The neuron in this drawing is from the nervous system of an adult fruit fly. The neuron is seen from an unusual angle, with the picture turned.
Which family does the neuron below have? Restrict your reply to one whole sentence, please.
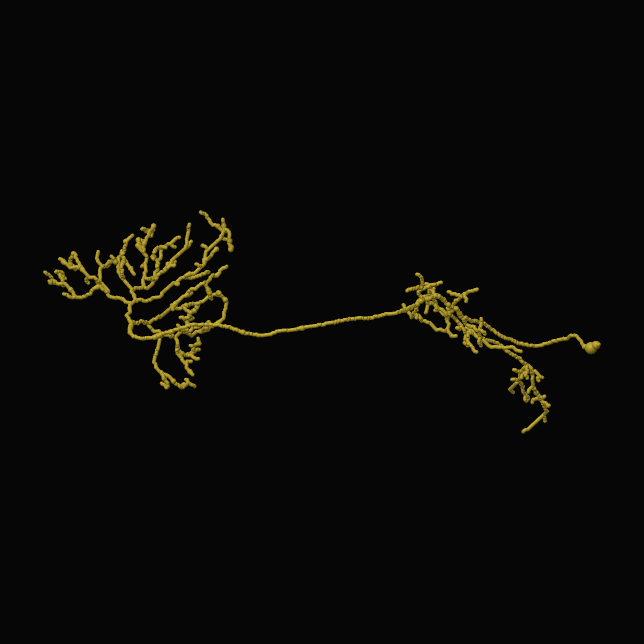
The family that includes this neuron is hemilineage DL1_dorsal.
